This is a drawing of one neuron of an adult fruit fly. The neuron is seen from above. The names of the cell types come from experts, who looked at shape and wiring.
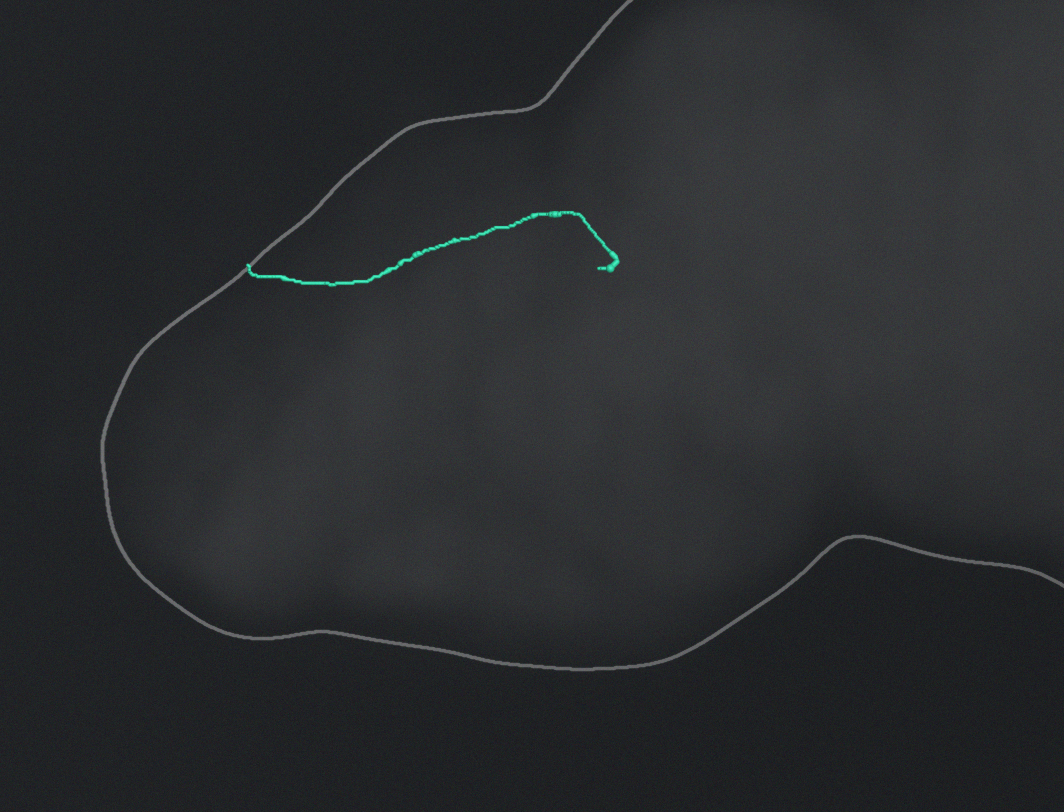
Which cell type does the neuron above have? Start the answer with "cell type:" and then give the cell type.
cell type: R7y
